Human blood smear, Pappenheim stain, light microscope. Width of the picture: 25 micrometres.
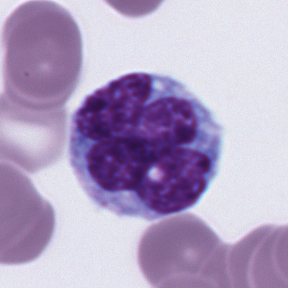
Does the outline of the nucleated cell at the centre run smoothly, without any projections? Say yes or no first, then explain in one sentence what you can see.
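Yes. The cell outline is round and smooth.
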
